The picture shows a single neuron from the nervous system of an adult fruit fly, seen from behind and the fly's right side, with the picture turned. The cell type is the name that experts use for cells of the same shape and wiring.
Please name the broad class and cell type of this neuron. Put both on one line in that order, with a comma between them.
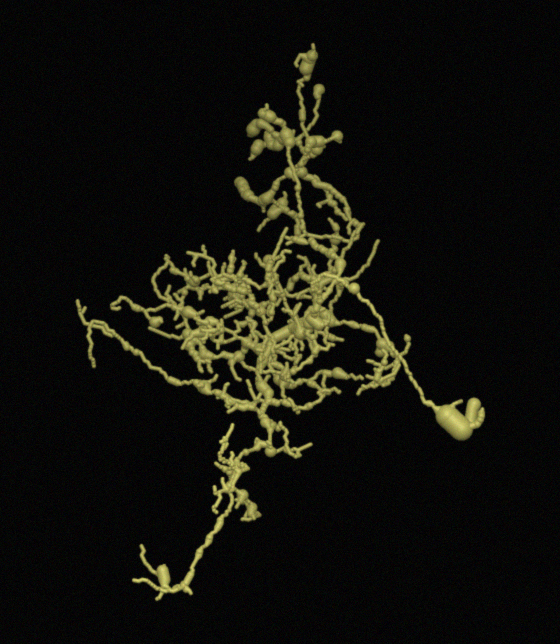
central-brain intrinsic neuron, CB3264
